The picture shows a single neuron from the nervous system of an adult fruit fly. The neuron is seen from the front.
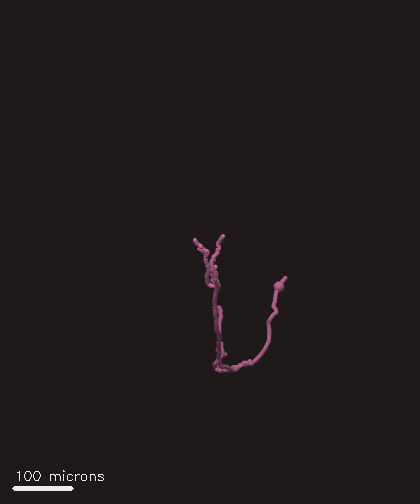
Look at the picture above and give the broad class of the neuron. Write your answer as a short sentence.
The broad class is sensory neuron ascending to the brain.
